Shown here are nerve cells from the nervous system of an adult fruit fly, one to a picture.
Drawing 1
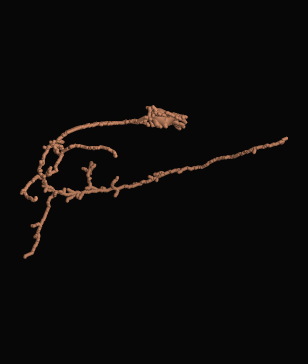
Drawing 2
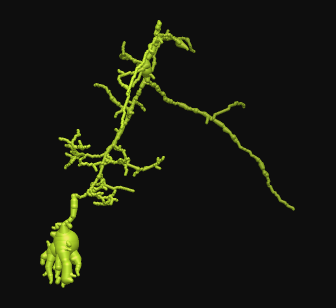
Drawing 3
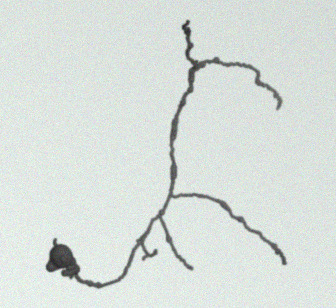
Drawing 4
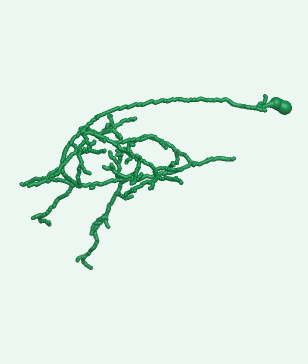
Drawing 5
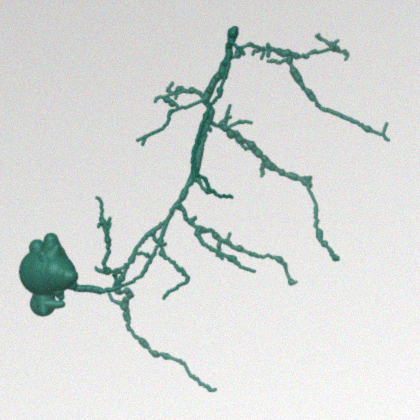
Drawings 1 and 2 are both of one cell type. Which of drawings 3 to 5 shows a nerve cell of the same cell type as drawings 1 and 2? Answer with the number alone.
5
